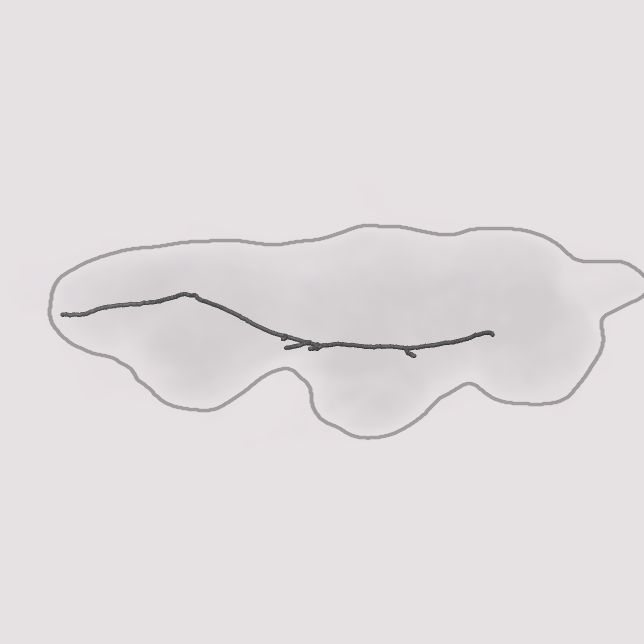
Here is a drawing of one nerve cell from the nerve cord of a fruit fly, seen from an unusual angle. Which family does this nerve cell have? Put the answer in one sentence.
The family is class mechanosensory proprioceptive.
